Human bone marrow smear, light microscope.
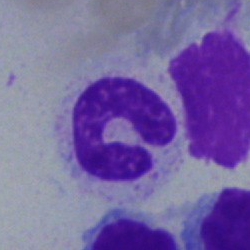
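Band neutrophil in the middle of this stained bone marrow smear: its outline is roughly round, and the nucleus curves into a horseshoe with the opening facing right. The chromatin is dense and clumped, broken by small lighter patches, and you won't find any nucleoli visible in the nucleus.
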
